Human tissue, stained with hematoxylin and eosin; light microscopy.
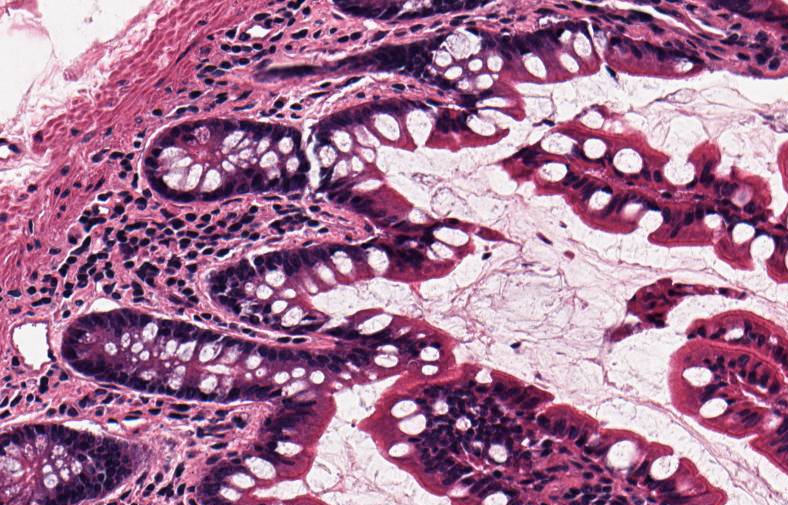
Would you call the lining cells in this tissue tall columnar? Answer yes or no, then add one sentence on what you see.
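Yes. The epithelium is a single layer of tall columnar cells with dark, elongated, crowded nuclei.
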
